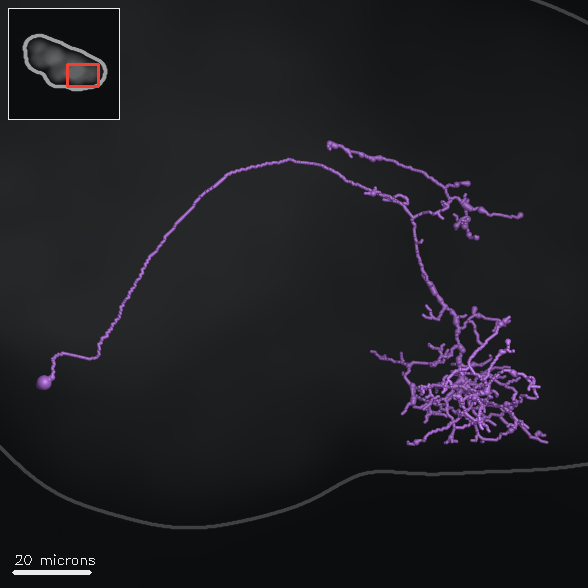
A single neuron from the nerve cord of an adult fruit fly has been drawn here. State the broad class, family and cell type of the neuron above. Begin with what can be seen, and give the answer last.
From left to right in the picture it spans about 140 microns. The picture shows dozens of branch ends. Its broad class is nerve-cord intrinsic neuron. Its family is hemilineage 12B. The cell type is IN12B065.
